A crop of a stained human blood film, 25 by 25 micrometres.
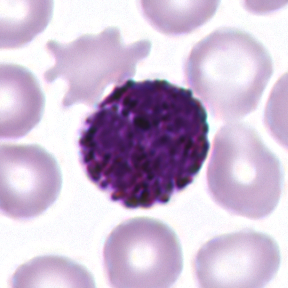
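Basophil, the central cell. Coarse dark purple granules pack the cell and overlie the nucleus, obscuring its outline. Marginal granules give the edge a bumpy look. Scarcely any cytoplasm visible between granules.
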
